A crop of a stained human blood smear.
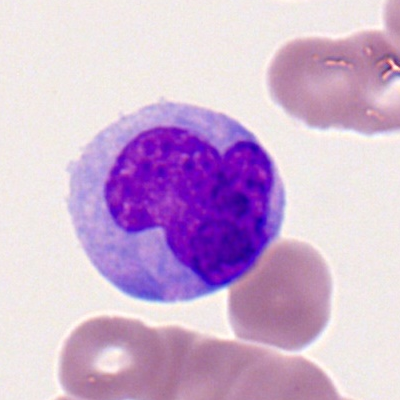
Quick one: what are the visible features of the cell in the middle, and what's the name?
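Start with the outline: it is roughly round. Now look at the nucleus, which is indented by a notch on its lower left side. Around it, the cytoplasm is abundant and pale grey-blue. At the upper left, see how the cell edge is finely ruffled. This cell is a monocyte.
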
